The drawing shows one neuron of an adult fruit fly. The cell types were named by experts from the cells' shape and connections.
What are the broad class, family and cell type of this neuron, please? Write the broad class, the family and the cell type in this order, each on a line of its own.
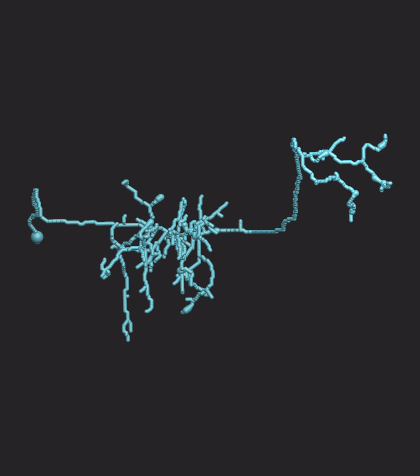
optic-lobe intrinsic neuron
Tm
Tm26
